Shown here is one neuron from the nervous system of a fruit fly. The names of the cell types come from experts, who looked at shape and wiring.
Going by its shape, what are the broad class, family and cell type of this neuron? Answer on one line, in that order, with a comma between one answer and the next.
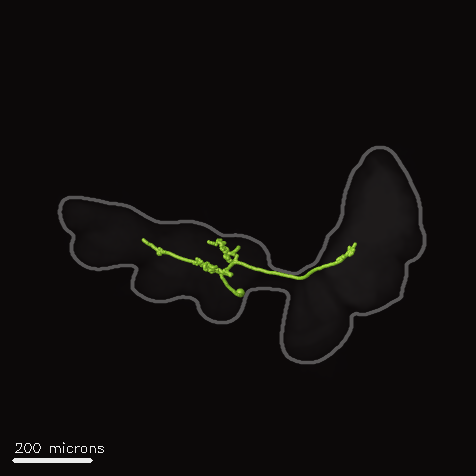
ascending neuron, hemilineage 07B, AN07B091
